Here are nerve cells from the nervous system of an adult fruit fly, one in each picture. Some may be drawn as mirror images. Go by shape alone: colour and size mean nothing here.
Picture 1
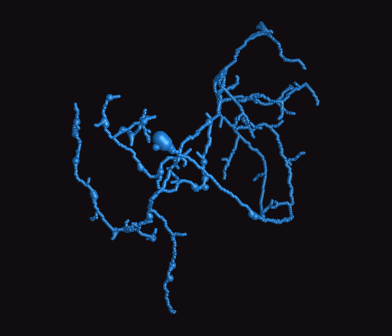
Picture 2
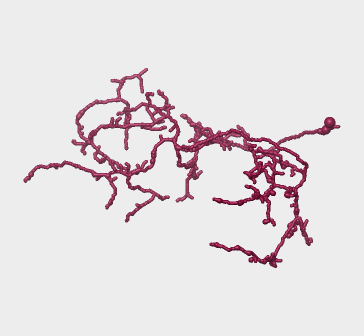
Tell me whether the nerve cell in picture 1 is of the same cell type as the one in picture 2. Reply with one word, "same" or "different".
different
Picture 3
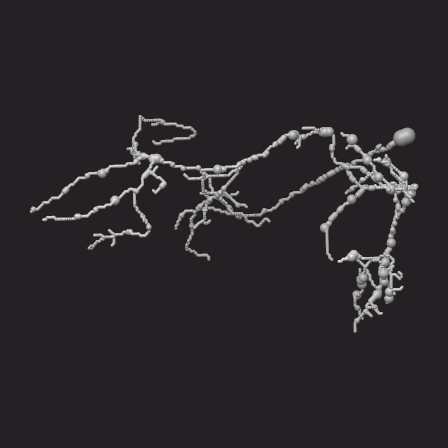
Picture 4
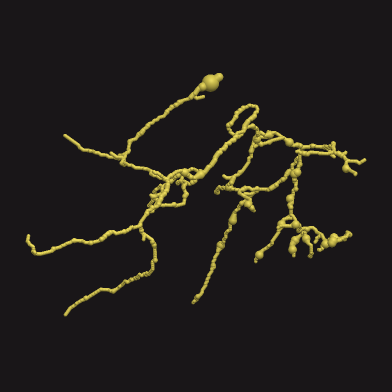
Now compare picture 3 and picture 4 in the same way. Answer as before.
same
